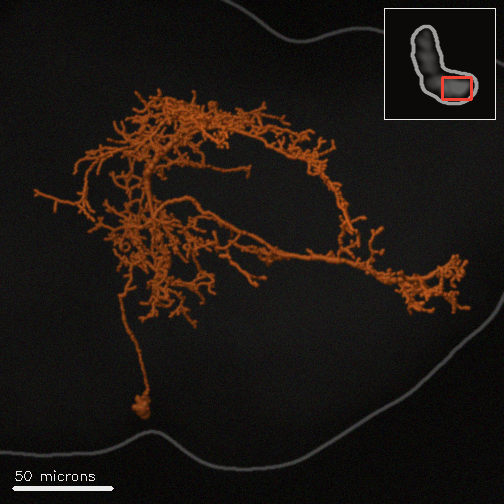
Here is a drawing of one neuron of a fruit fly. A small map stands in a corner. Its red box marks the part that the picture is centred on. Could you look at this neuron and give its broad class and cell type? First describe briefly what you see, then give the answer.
By the scale bar it is about 200 microns wide in this view. As drawn here it is wider than it is tall. Its broad class is central-brain intrinsic neuron. It is of cell type AOTU064.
